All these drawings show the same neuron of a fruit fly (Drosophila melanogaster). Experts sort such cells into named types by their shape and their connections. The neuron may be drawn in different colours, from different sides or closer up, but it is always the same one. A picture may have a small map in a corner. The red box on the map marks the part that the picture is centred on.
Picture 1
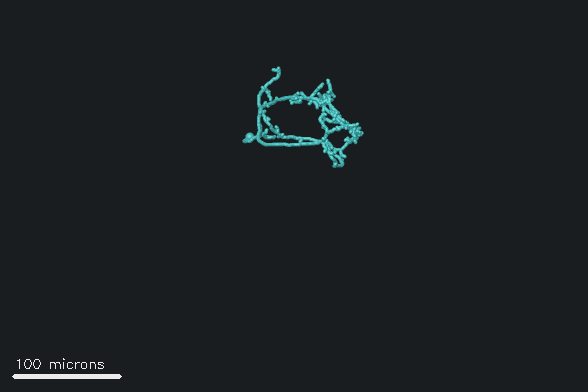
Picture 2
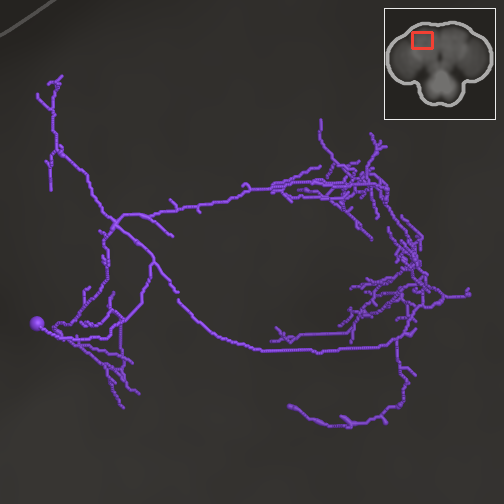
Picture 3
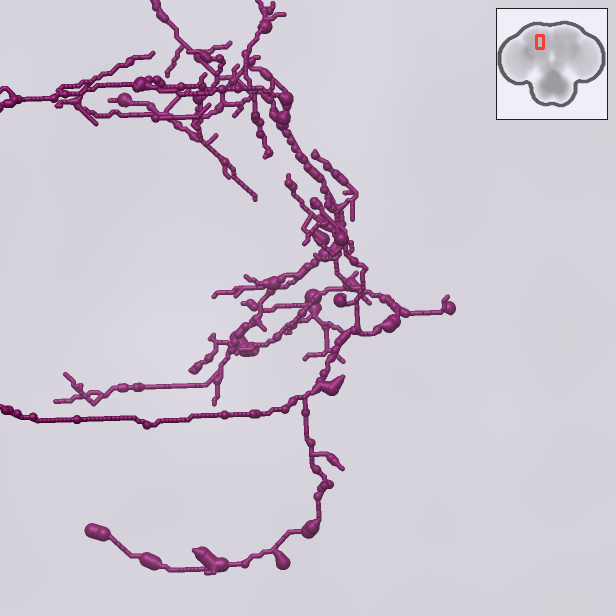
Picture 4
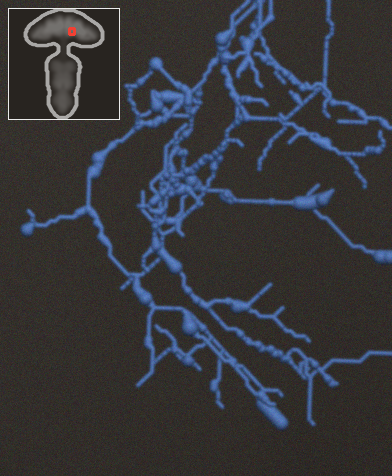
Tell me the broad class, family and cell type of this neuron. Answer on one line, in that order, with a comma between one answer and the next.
central-brain intrinsic neuron, hemilineage SLPa&l1_anterior, CL091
